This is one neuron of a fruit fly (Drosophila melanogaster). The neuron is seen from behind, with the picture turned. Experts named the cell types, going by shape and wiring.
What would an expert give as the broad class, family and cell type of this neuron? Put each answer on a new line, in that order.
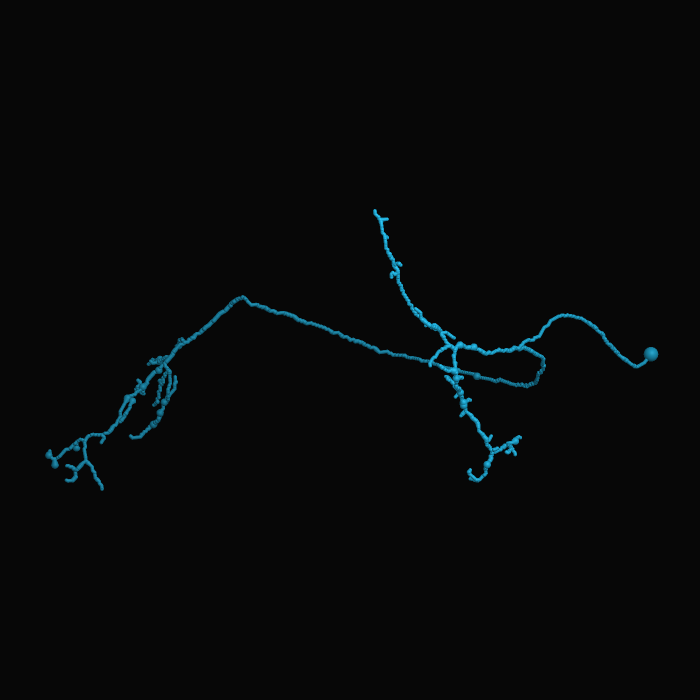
central-brain intrinsic neuron
hemilineage SLPa&l1_lateral
PLP042_c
